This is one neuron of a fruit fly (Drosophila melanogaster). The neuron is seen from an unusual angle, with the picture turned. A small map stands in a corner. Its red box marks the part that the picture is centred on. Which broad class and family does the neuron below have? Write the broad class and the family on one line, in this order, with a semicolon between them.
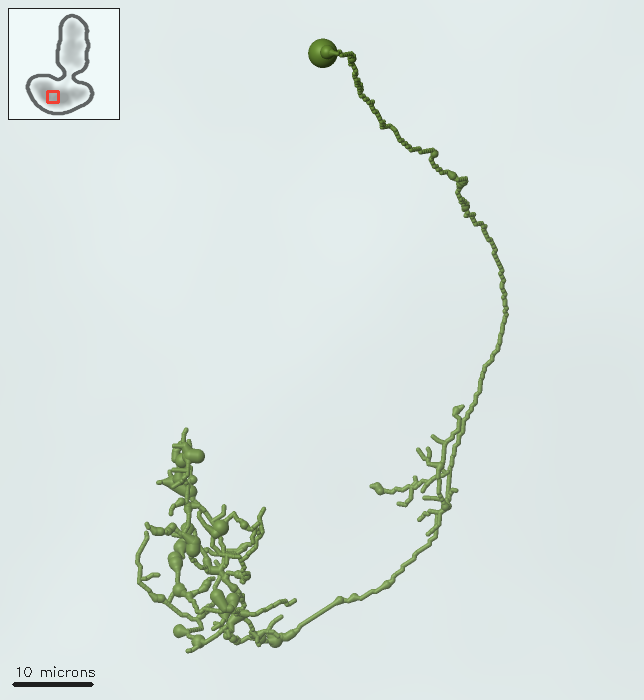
central-brain intrinsic neuron; class CX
